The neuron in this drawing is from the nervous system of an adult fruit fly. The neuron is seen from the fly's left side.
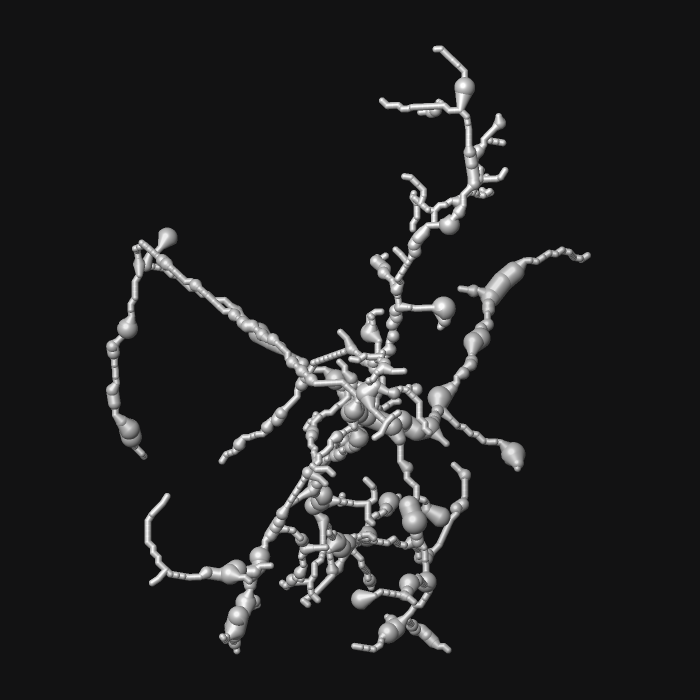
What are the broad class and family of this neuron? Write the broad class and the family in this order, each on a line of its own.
nerve-cord intrinsic neuron
hemilineage 20A.22A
